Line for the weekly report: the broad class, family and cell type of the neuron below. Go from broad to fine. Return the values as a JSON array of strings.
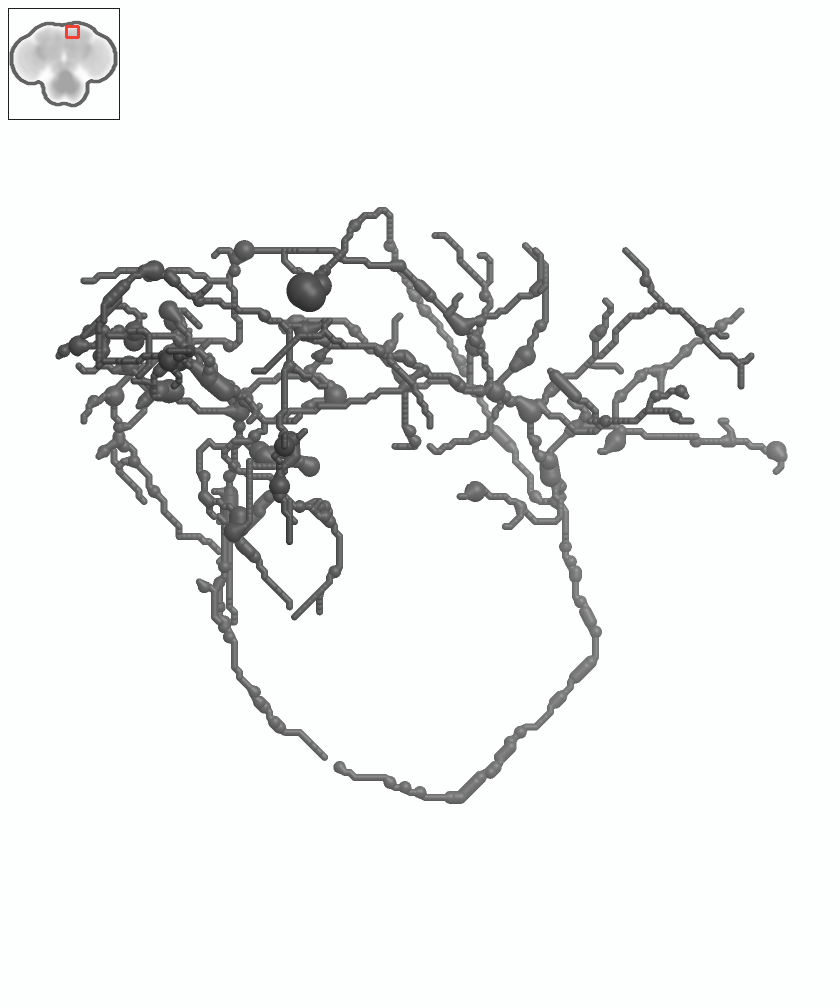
["central-brain intrinsic neuron", "hemilineage SMPpd1", "CB2754"]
